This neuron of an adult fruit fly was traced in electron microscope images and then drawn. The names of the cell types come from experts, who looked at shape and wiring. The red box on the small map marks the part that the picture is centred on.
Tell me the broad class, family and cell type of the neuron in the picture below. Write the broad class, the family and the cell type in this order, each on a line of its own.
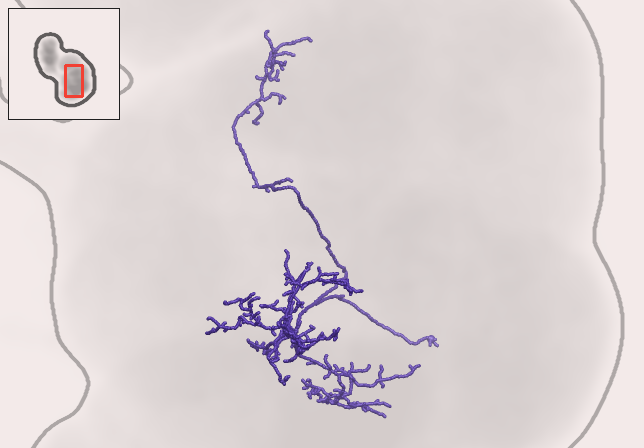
central-brain intrinsic neuron
hemilineage WEDd2
WED077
